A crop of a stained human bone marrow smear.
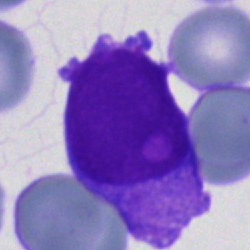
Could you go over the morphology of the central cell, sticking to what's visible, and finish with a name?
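Along the top edge, small knob-like blebs project from the cell. I notice one round, pale pinkish spot in the lower right of the nucleus. Below the nucleus, the cytoplasm sits as a cap at the bottom of the cell. It is lilac-purple, and its texture looks finely mottled and granular. So this is a blast.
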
